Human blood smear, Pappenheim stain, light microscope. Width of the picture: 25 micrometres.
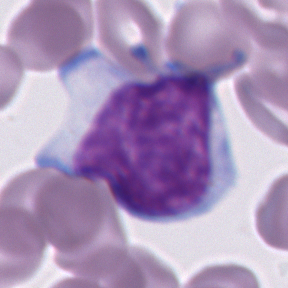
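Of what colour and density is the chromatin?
Purple and moderately dense, streaked with lighter lines.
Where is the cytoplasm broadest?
On the left of the nucleus; it is pale blue, deepening toward its outer edges.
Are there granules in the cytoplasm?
None are visible.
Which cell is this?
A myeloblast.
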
